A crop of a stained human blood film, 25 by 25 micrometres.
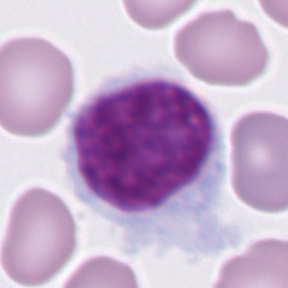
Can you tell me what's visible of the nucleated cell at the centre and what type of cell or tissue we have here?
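Starting with the nucleus, I see it is roughly round and not divided into lobes. Around it the cytoplasm is a pale greyish blue, and I can find no distinct granules there, nor any vacuoles. This is a hairy cell.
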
